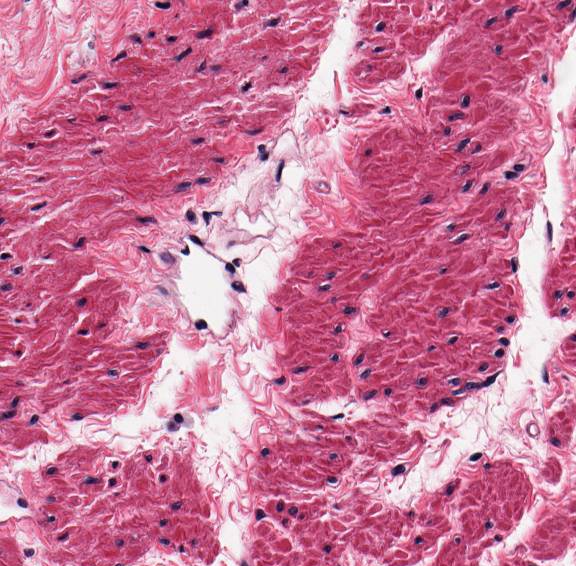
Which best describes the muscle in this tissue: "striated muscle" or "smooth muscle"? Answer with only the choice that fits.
Smooth muscle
